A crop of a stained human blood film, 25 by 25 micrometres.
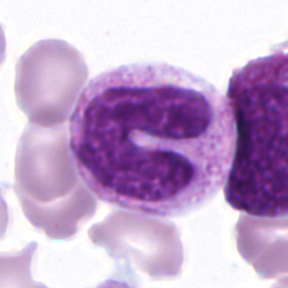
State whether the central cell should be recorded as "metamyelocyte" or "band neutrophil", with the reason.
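This is a band neutrophil. Its nucleus runs as one unbroken curved band rather than separate lobes. The deep indentation of that nucleus opens toward the right side of the cell. The chromatin is coarse and clumped. Fine pink-violet granules lie scattered through the cytoplasm.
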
